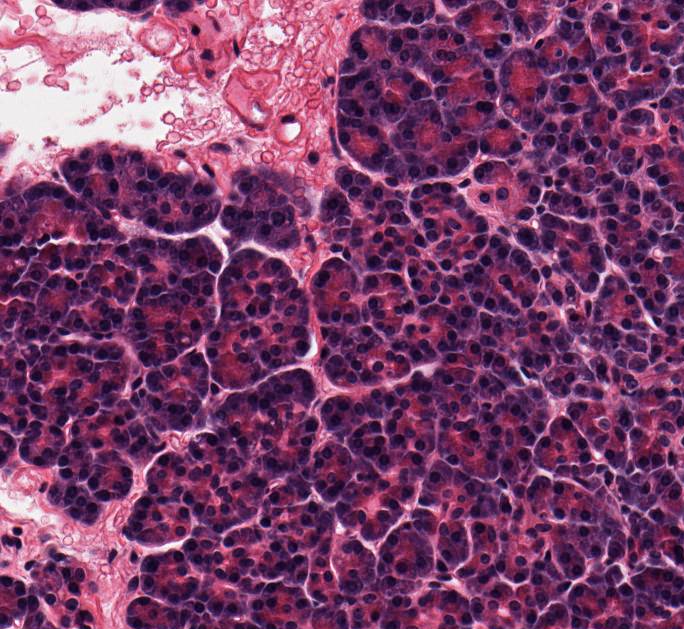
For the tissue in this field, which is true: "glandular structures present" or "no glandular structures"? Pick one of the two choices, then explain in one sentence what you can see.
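Glandular structures present. The acini are small rounded clusters of pyramidal cells with no open central lumen visible.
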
